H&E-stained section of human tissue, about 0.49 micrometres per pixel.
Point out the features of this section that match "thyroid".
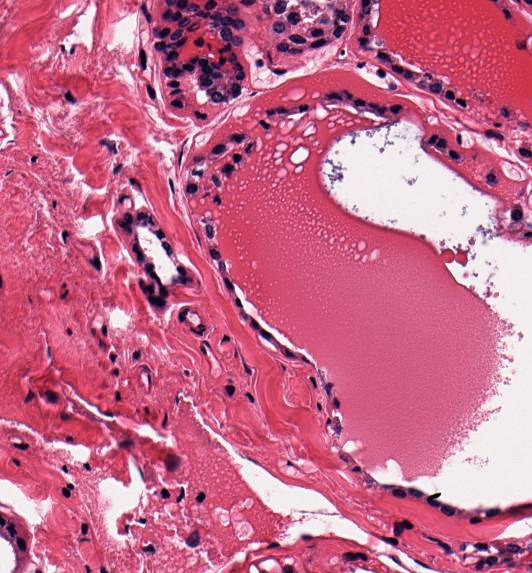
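Thyroid; consistent with it, the large space is lined by a single layer of flattened to low cuboidal cells.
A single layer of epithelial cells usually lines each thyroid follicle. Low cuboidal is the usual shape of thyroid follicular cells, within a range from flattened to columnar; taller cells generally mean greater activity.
Upper right corner: a second space filled with the same pink material.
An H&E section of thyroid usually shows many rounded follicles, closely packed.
Small clear round vacuoles crowd the upper-left margin of the pink material, next to the lining.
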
